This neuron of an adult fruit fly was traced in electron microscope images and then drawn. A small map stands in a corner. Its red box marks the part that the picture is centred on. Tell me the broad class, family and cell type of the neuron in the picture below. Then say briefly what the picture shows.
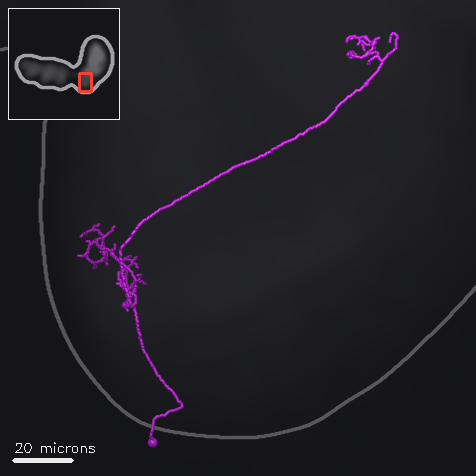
Its broad class is optic-lobe intrinsic neuron. The family is Tm. Its cell type is Tm33. From top to bottom in the picture it spans about 140 microns. In this view it is taller than it is wide.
